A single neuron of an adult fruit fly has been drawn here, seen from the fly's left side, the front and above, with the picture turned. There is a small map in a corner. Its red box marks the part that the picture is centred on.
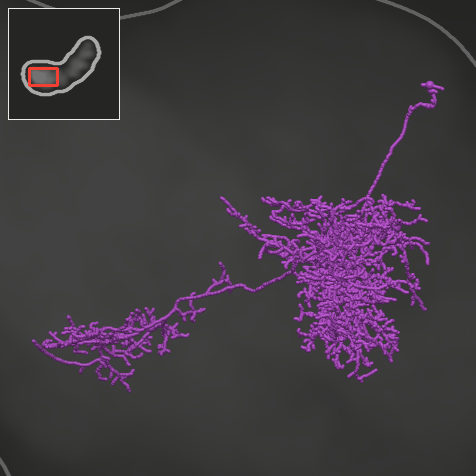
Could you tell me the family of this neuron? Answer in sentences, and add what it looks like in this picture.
The family is hemilineage SMPpv2_ventral. Its broad class is central-brain intrinsic neuron. Its cell body lies at the upper right of the picture. As drawn here it is wider than it is tall.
